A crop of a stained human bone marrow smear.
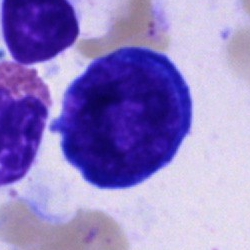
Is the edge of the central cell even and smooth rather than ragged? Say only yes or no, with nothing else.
No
